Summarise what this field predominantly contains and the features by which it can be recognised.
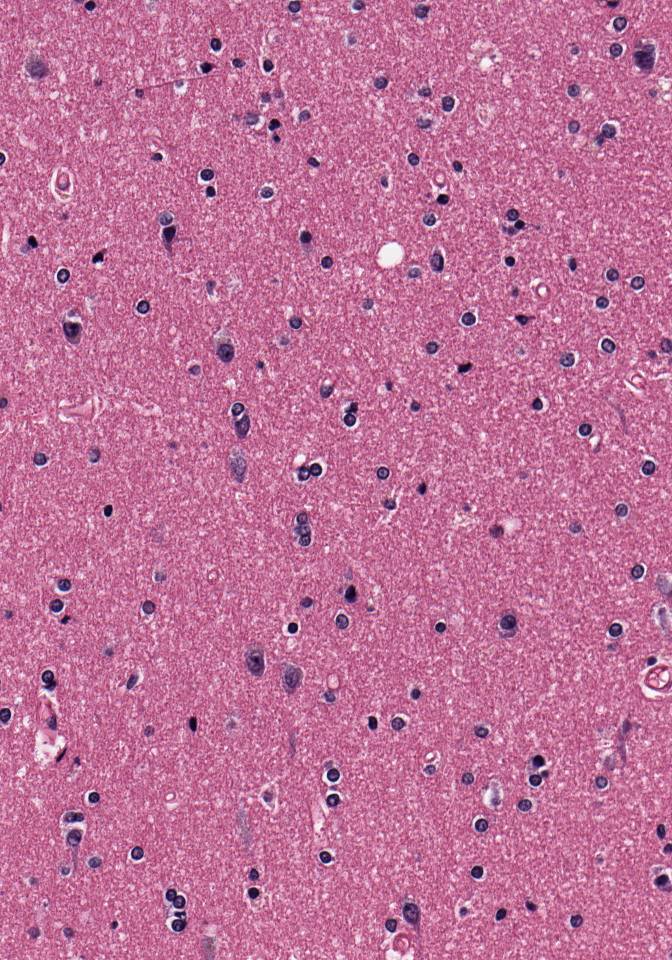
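Tissue: cerebral cortex. First, larger neurons with triangular cell bodies and paler nuclei lie among the small nuclei, in the left-centre and lower centre for example.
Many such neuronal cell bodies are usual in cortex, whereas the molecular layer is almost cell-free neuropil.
Second, small round dark nuclei are spread fairly evenly, many inside a clear perinuclear halo. Third, the background is uniform, finely granular pink neuropil with no glands, lobules or other organised units.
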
